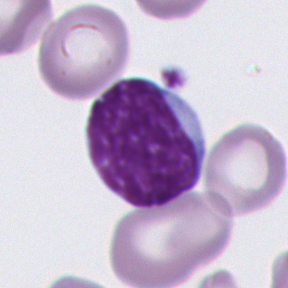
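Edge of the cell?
Smooth and rounded; no surface projections.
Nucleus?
Oval, not indented, filling most of the cell.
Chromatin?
Dense, dark purple, broken by small paler gaps.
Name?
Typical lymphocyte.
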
